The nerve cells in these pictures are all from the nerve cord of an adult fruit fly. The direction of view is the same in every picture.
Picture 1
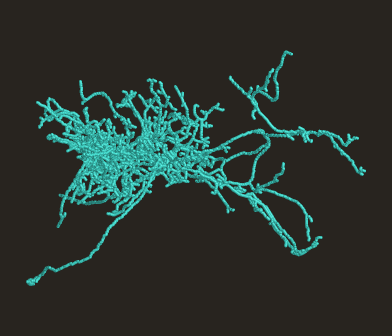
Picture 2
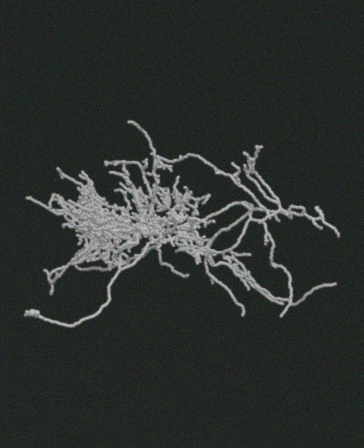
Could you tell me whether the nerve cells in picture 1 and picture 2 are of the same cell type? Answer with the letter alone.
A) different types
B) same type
B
